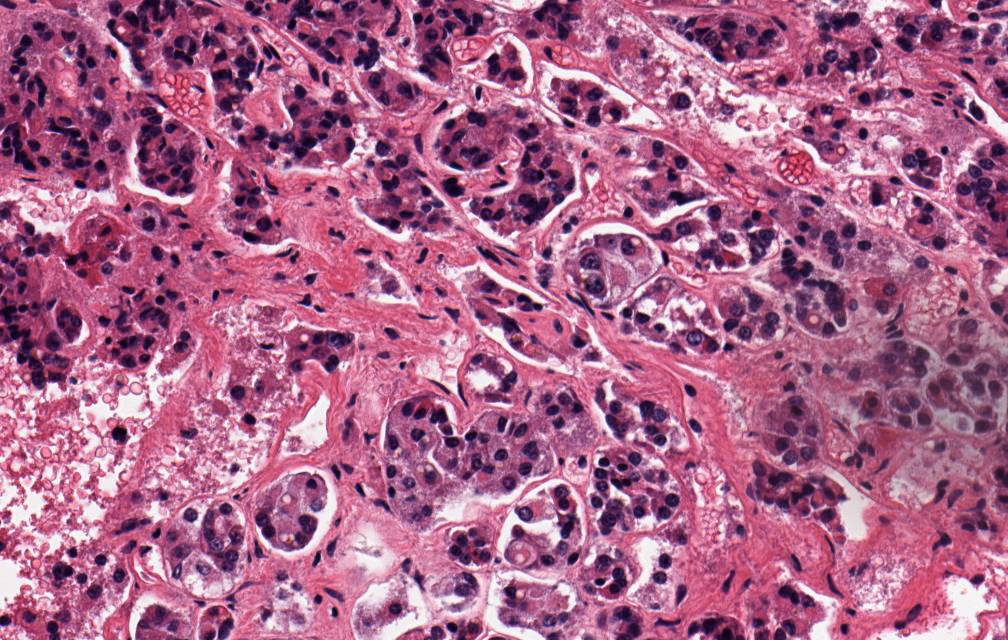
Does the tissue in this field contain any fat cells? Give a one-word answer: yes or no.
No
